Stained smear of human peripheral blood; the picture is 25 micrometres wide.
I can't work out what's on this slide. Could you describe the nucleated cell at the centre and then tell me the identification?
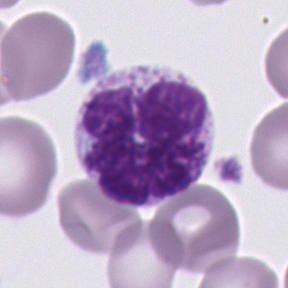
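Working through the nucleus first: the chromatin is dark purple and coarsely clumped, and no nucleoli are visible. Turning next to the cytoplasm, its colour is pale lilac-pink and it holds no vacuoles. Last comes the name: basophil.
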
